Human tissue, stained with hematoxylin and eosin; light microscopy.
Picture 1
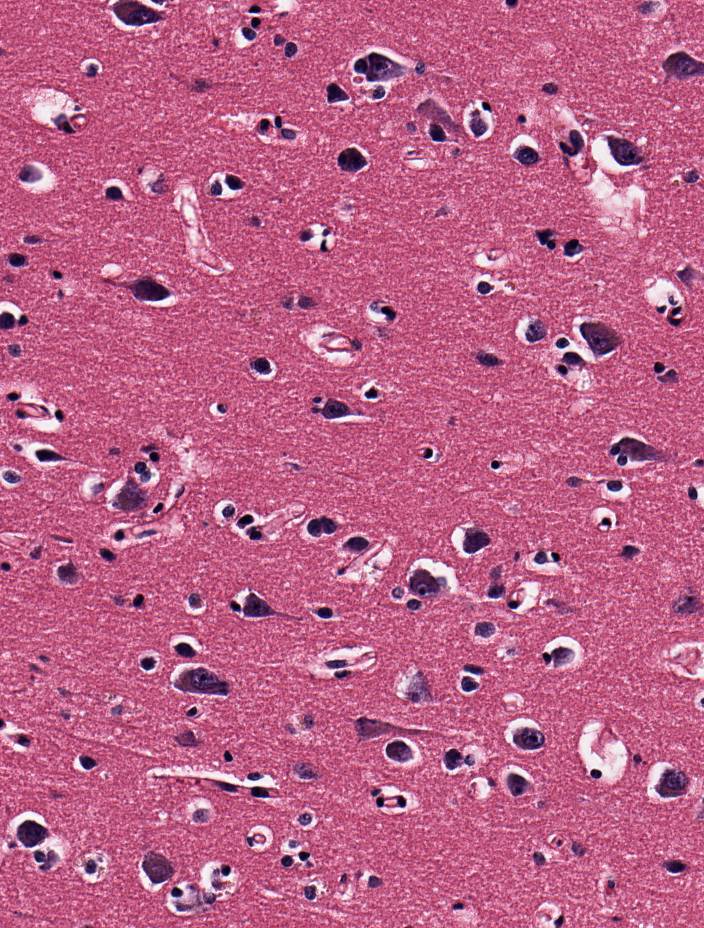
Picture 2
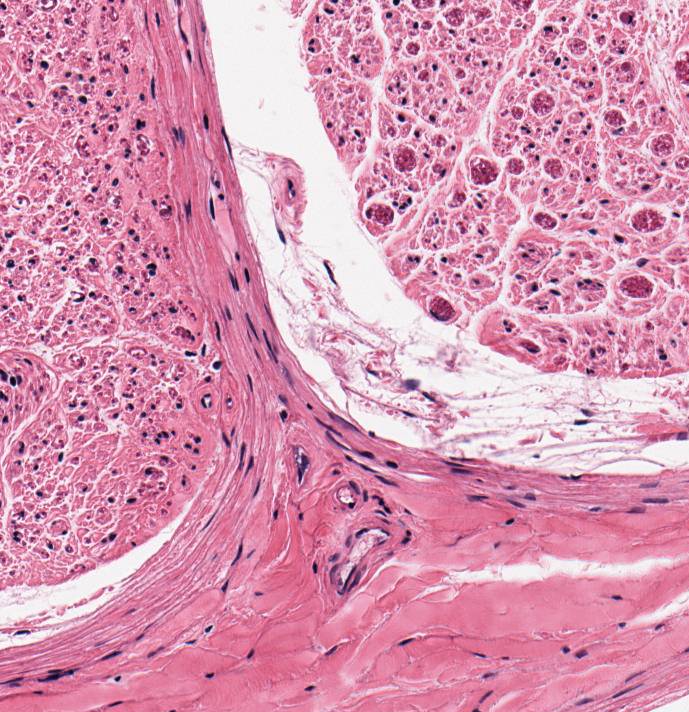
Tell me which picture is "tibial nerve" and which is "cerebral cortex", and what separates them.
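Cerebral cortex occupies picture 1; tibial nerve occupies picture 2. The cerebral cortex is a pink, finely granular-fibrillary neuropil with cells scattered singly and no glands or epithelium. Large neurons with angular, partly triangular cell bodies and dark nuclei lie across the field, several with small glial nuclei clustered against their edges. Each compartment of the tibial nerve is packed with small round profiles cut in cross-section, many with a small central pink dot. Dense pink collagen bundles run roughly horizontally across the bottom.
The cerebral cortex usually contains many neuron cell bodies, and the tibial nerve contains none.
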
